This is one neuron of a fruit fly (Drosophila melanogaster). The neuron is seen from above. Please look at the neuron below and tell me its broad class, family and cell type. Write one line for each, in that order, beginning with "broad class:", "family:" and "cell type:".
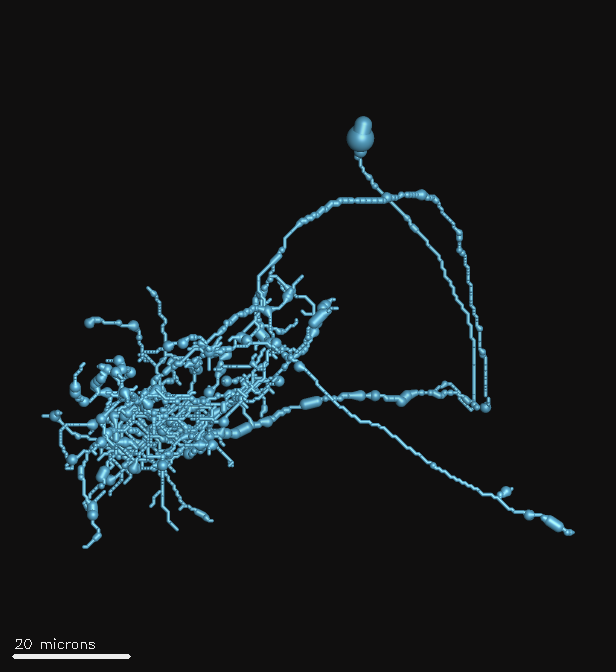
broad class: central-brain intrinsic neuron
family: hemilineage LALa1_anterior
cell type: AVLP253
